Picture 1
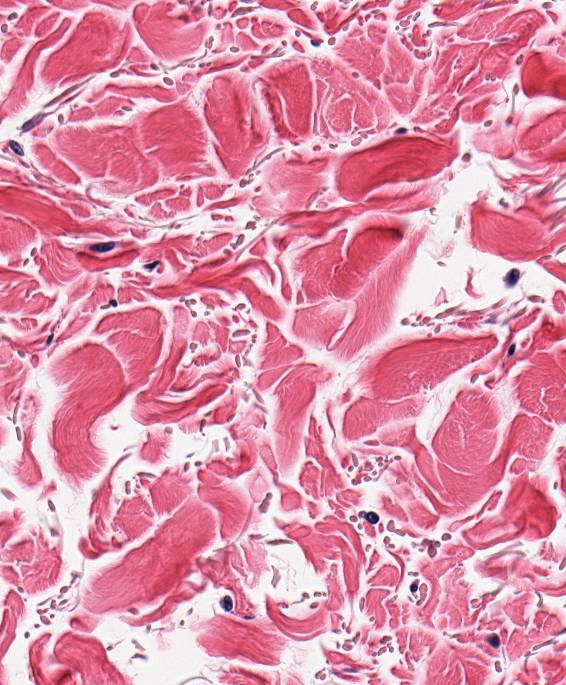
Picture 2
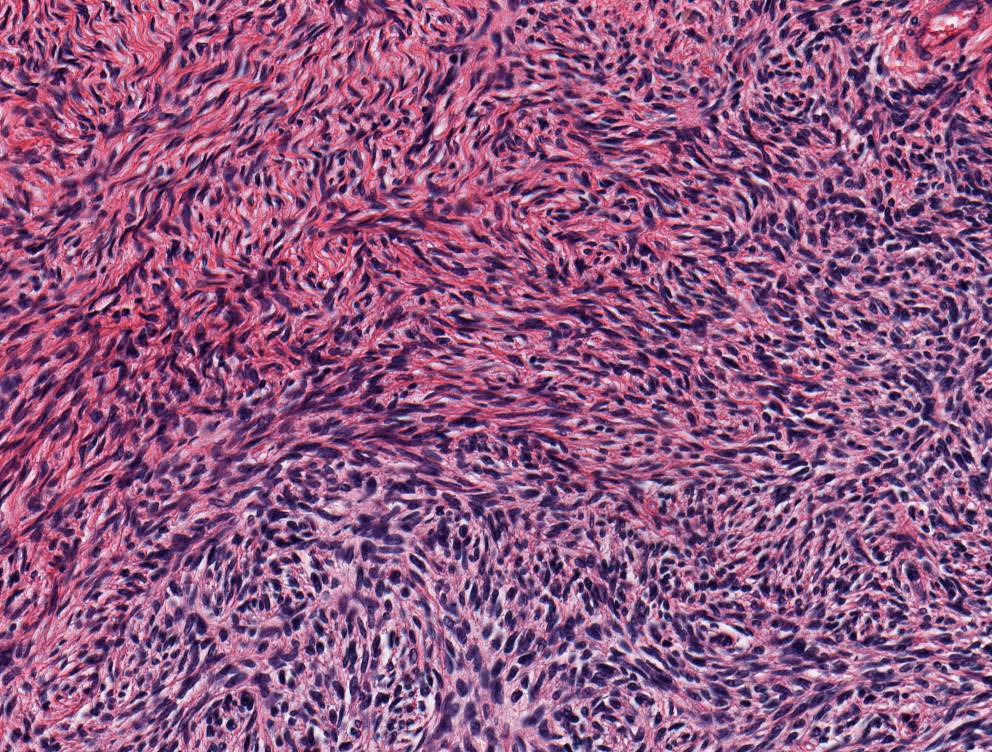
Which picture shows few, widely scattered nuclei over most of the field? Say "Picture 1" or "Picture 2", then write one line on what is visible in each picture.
Picture 1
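What picture 1 shows: Nuclei are sparse, with only a few small dark-blue nuclei scattered between the bundles.
What picture 2 shows: The whole field is a dense sheet of spindle-shaped cells arranged in interlacing, swirling bundles.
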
